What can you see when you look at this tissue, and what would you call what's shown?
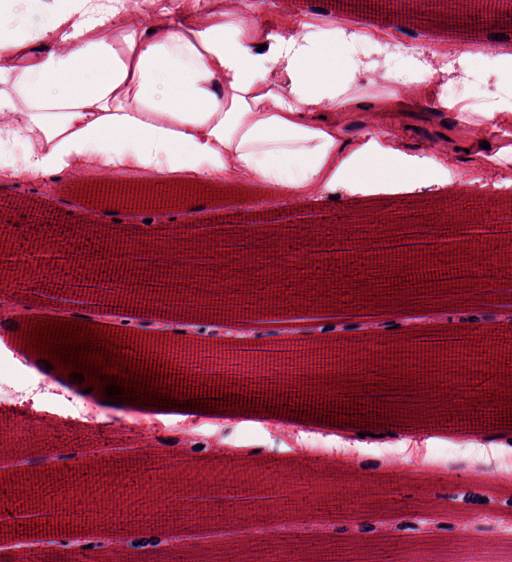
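Broad, unbranched fibres keep a fairly even width along their length and have deep eosinophilic red cytoplasm. Flattened, elongated nuclei lie at fibre edges. At the top, adipocytes form large empty polygonal spaces with thin pink rims and compressed marginal nuclei. The tissue is skeletal muscle.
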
